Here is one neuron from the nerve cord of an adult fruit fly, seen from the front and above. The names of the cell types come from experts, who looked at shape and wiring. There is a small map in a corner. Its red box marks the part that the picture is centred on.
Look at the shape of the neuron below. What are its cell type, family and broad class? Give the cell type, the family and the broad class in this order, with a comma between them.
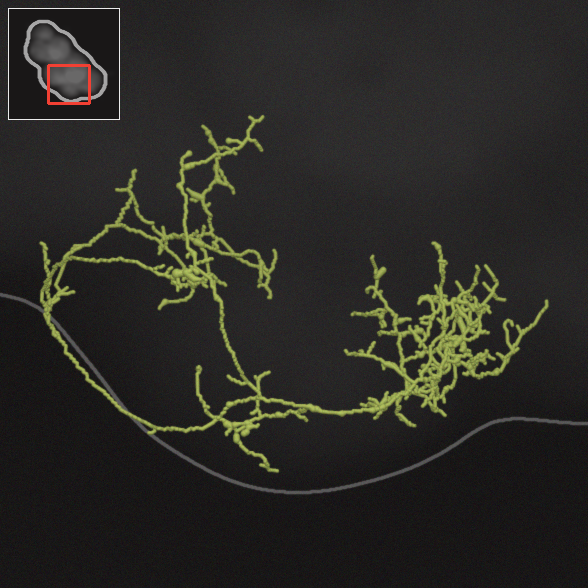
IN19A082, hemilineage 19A, nerve-cord intrinsic neuron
